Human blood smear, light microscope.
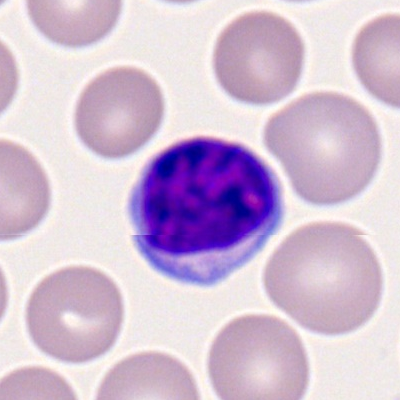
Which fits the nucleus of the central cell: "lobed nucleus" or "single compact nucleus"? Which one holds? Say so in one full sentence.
The nucleus is one round, oval or kidney-shaped compact mass, not lobed or folded.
